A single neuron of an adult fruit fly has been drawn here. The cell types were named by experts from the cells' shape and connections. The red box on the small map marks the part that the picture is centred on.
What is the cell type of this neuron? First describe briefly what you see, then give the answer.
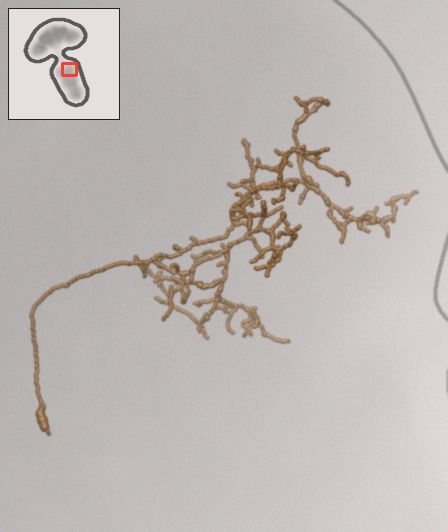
It is in the nerve cord and does not reach the brain. The cell body is at the lower left of the picture. Dozens of branch ends can be seen. This is a nerve-cord intrinsic neuron. Its cell type is IN13B054.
